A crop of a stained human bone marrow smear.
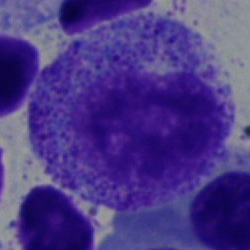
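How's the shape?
Roughly round.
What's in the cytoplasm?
It's packed with numerous purple granules.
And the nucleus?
Granules are scattered over its surface too, though the picture is somewhat out of focus, so fine detail is blurred.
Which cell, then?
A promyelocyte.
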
